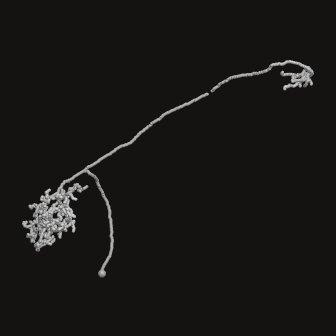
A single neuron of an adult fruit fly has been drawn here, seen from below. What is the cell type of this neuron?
CB3411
